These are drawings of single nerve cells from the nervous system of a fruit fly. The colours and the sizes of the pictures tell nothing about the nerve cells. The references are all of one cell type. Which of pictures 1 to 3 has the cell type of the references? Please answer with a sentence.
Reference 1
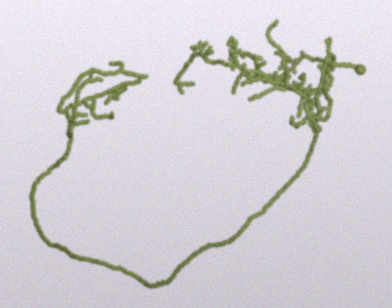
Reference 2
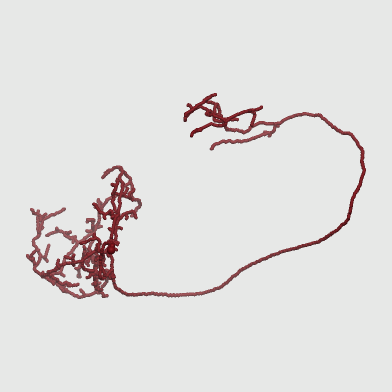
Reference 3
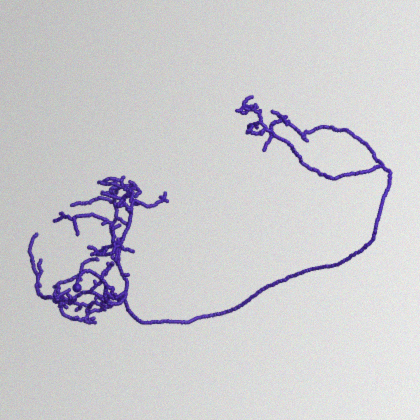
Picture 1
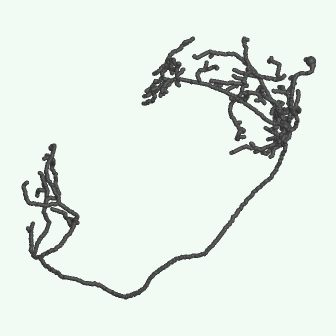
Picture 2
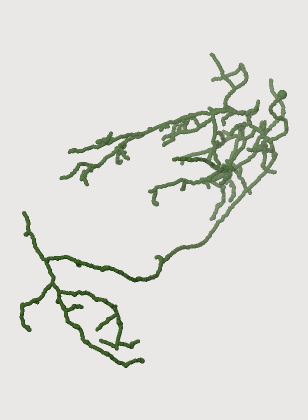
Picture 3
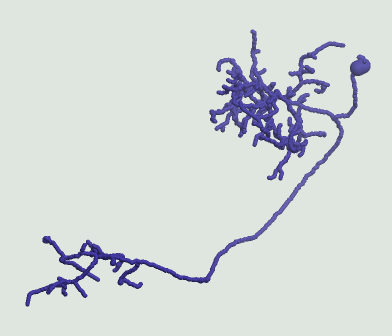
Picture 1 is of the same cell type.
